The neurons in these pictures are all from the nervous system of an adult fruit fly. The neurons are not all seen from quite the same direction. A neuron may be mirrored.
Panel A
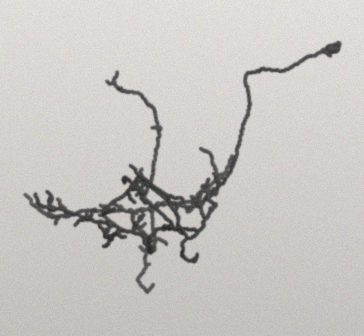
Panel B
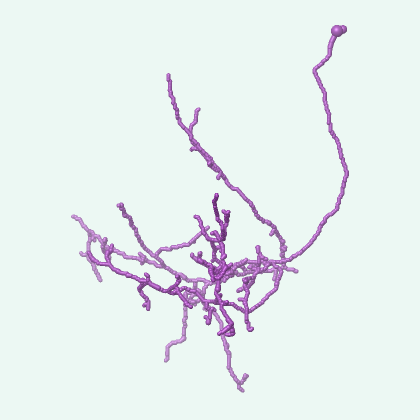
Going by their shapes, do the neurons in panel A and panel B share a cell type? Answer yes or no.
yes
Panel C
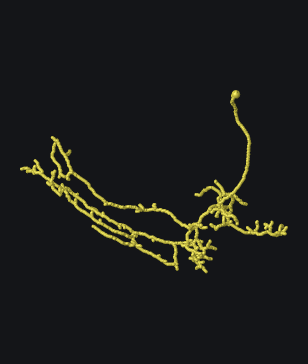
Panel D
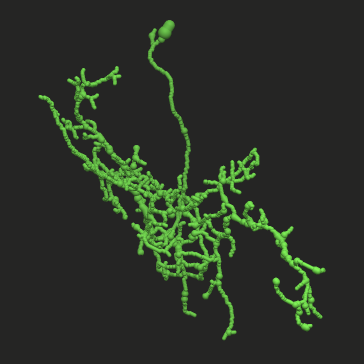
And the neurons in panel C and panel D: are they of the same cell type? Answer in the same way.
no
